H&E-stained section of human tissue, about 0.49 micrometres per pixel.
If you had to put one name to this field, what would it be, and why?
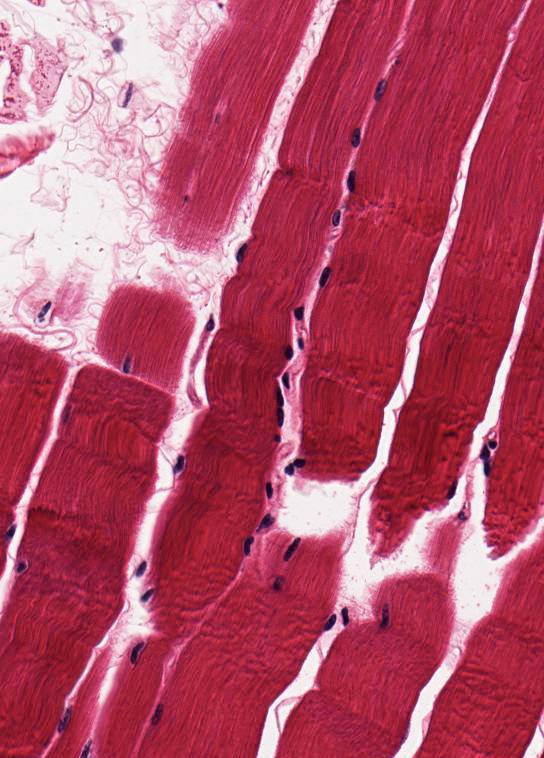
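Answer: skeletal muscle. Decisive is nuclear position: the fibre nuclei lie at the edges of the fibres, lined up along the boundaries between neighbouring fibres.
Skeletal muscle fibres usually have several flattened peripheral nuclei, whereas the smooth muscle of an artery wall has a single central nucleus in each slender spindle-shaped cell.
The nuclei are dark purple and elongated along the fibre length. Each fibre runs as a separate unbranched band alongside its neighbours.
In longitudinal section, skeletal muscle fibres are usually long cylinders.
Loose connective tissue with thin wavy fibres and sparse nuclei occupies the upper left corner.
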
